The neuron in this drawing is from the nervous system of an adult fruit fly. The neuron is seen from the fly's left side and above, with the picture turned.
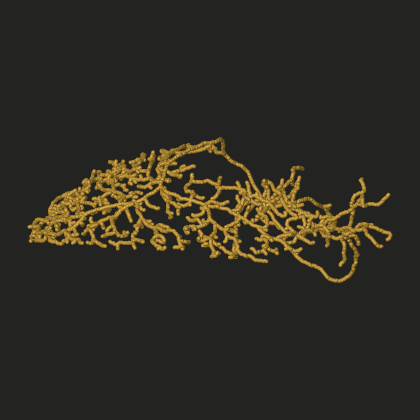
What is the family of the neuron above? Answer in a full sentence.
The family is MeVP.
